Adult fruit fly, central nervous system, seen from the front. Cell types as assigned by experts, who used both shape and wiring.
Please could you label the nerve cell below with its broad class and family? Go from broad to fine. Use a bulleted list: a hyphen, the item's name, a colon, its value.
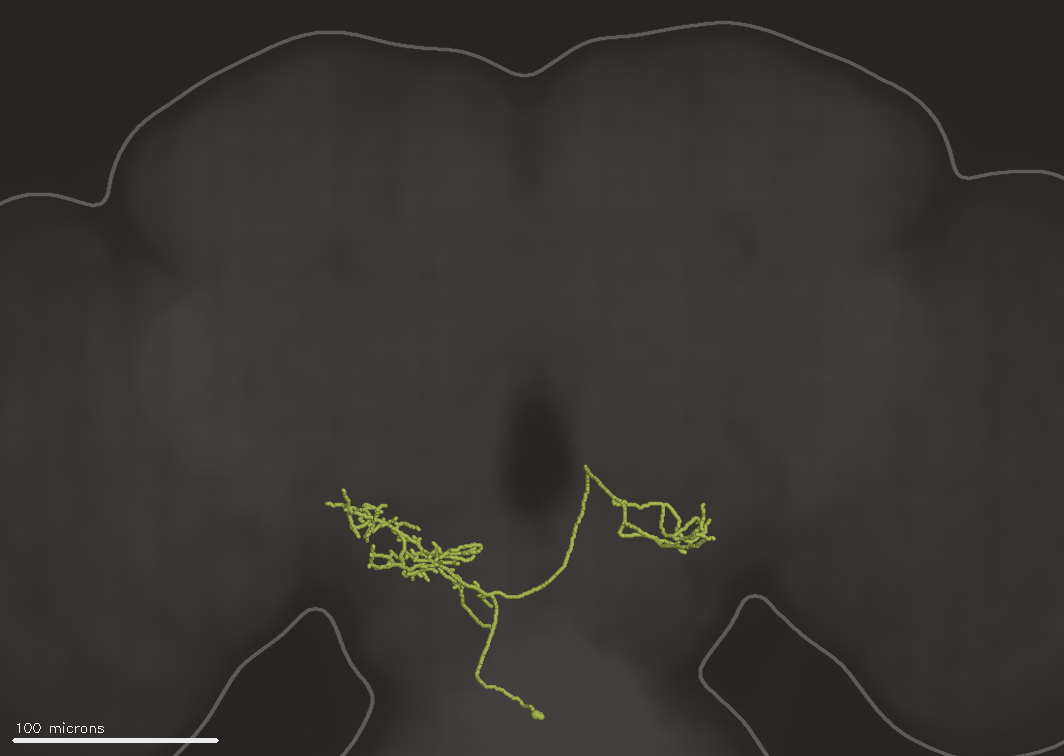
- broad class: central-brain intrinsic neuron
- family: hemilineage LB3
